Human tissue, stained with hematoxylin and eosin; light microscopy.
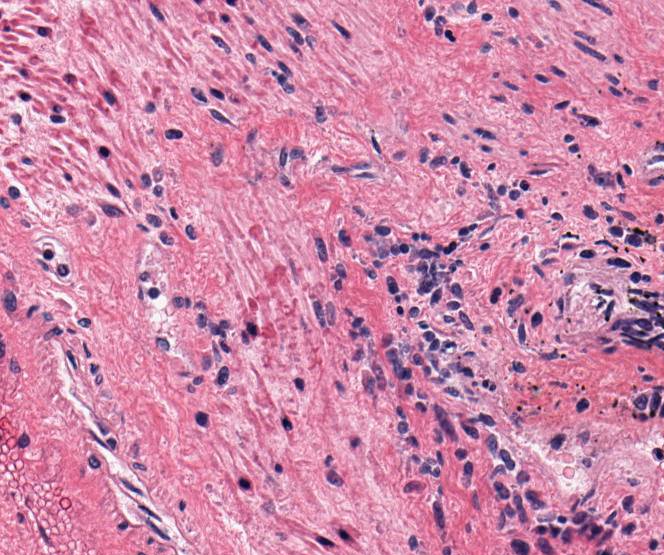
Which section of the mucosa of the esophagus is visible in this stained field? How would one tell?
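Item one, the part: loose connective tissue. Item two, the make-up: mostly pink fibrous tissue with scattered nuclei, most of them spindle-shaped or oval and fitting fibroblasts between collagen bundles, with no epithelium.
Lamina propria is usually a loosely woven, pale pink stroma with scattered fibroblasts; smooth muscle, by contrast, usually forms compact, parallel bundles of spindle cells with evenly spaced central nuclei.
Item three, other findings: a denser cluster of small, dark, crowded nuclei right of centre, and black granular pigment among the cells at the right edge.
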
